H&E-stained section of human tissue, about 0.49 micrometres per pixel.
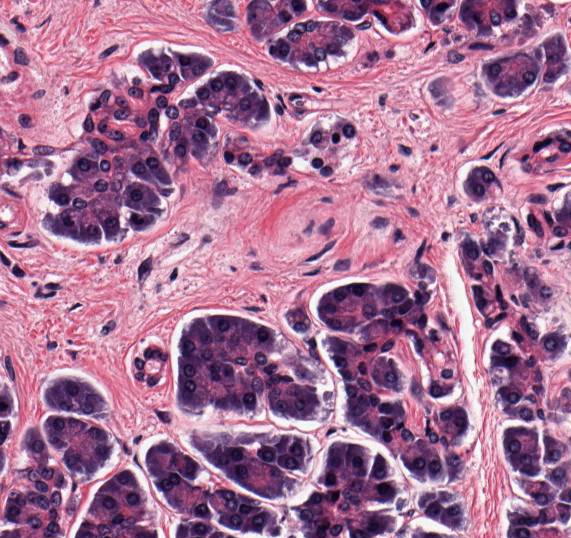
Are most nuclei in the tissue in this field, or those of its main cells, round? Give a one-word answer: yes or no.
Yes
